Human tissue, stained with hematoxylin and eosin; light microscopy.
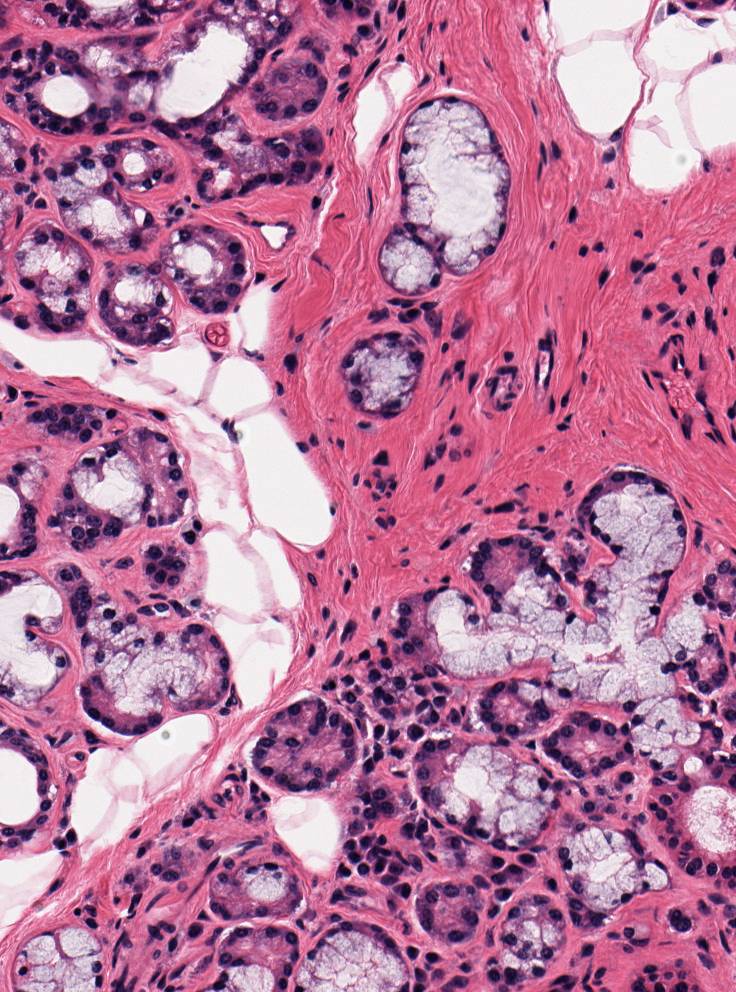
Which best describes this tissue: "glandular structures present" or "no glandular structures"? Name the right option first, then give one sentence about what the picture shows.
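Glandular structures present. Many acini are made of mucous cells with pale, foamy, finely vacuolated cytoplasm.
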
